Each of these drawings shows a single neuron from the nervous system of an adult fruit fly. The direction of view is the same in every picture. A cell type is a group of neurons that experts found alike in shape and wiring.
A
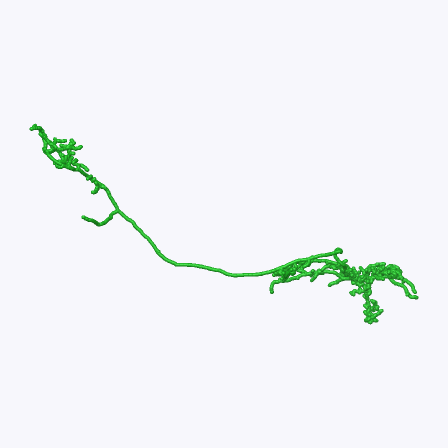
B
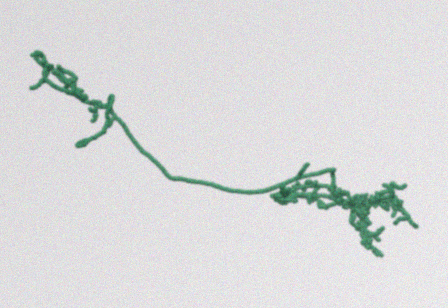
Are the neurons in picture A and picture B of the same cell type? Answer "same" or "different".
same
